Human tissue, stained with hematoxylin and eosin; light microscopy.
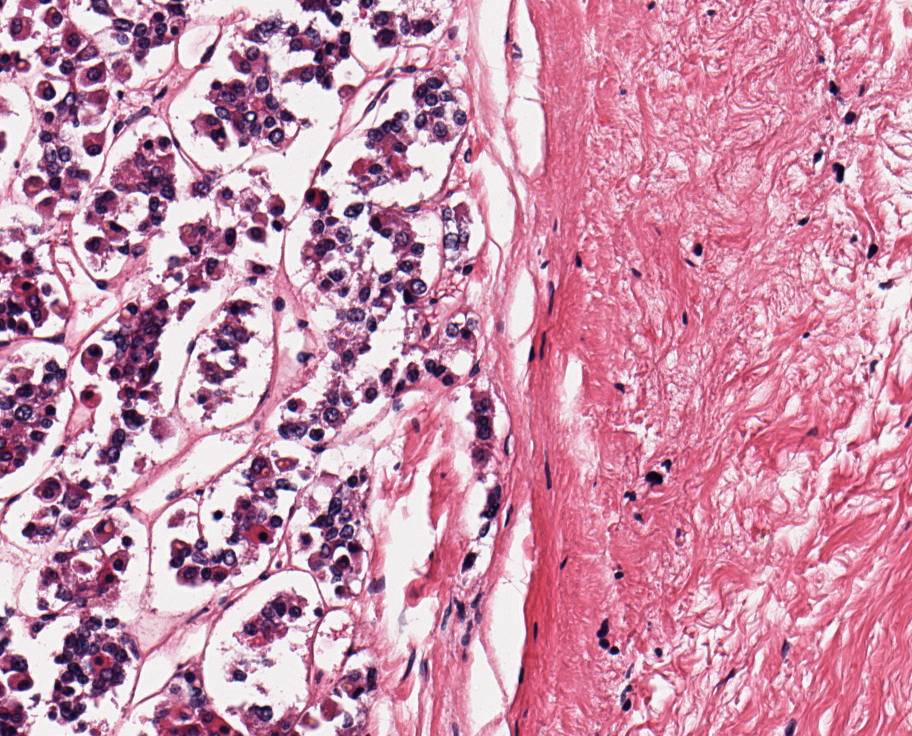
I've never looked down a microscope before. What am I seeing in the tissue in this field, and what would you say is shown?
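Cells crowd the left half of this field, while dense pink fibrous tissue occupies the right half; the boundary between them runs roughly vertically down the middle. On the left, thin delicate septa outline rounded nests of cells with round, darkly stained nuclei. Some of these cells have bright pink cytoplasm, others pale, clear cytoplasm. The tissue is pituitary.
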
